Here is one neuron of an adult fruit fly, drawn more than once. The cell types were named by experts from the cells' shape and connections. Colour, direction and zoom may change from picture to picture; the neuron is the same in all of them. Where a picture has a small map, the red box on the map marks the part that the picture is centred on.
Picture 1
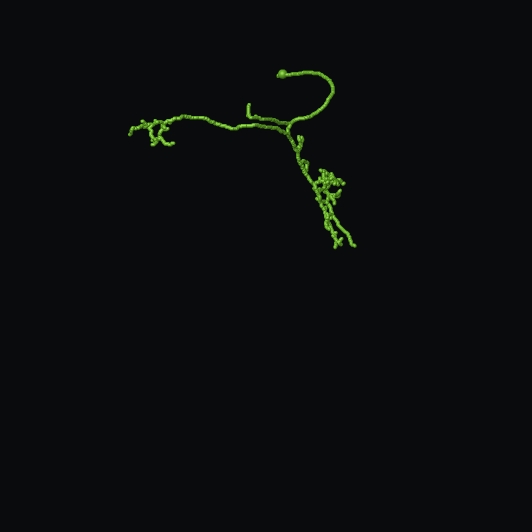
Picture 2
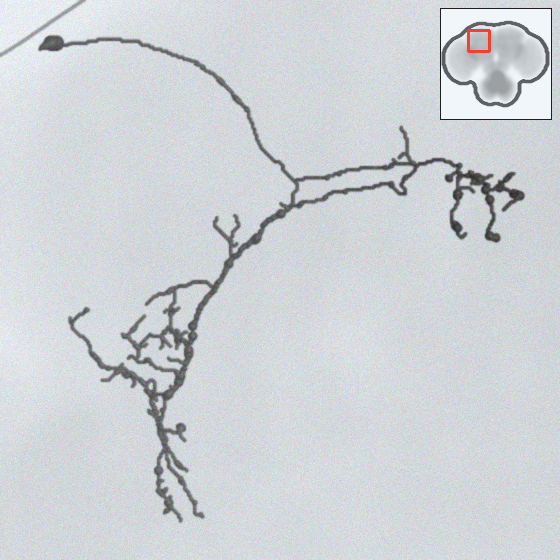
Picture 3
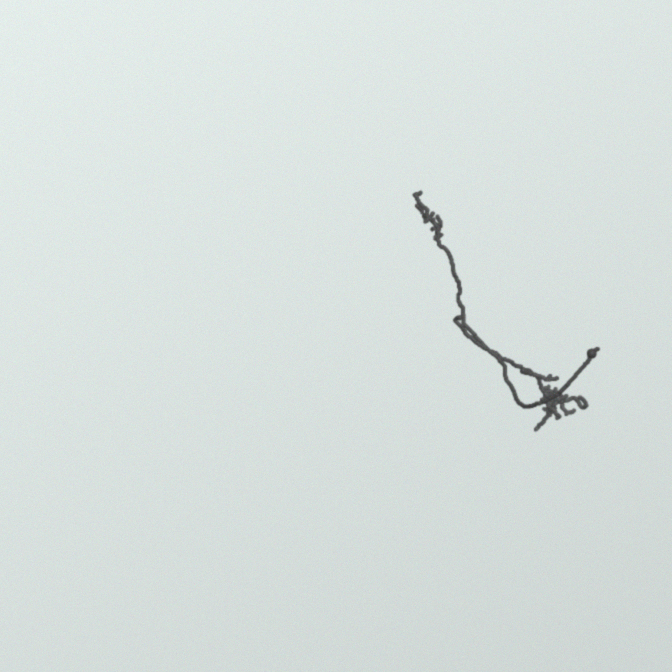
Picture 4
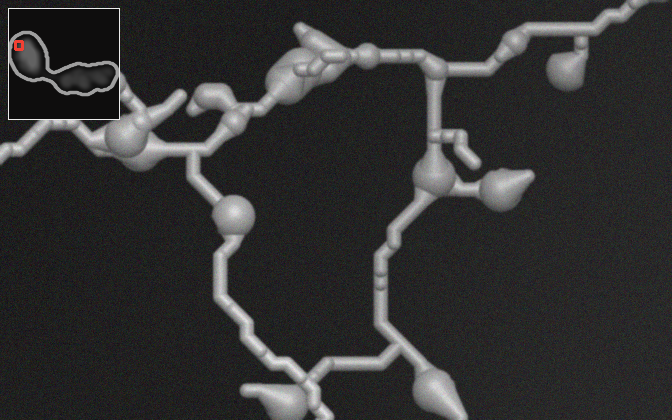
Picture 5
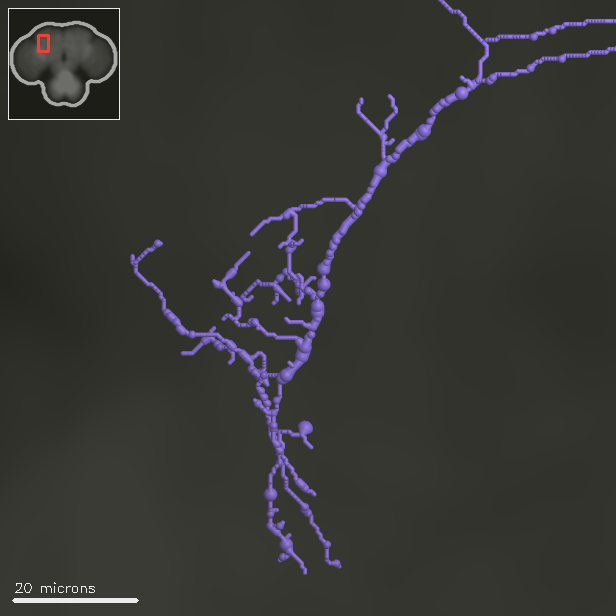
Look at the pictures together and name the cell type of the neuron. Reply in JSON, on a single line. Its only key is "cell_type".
{"cell_type": "CB1148"}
